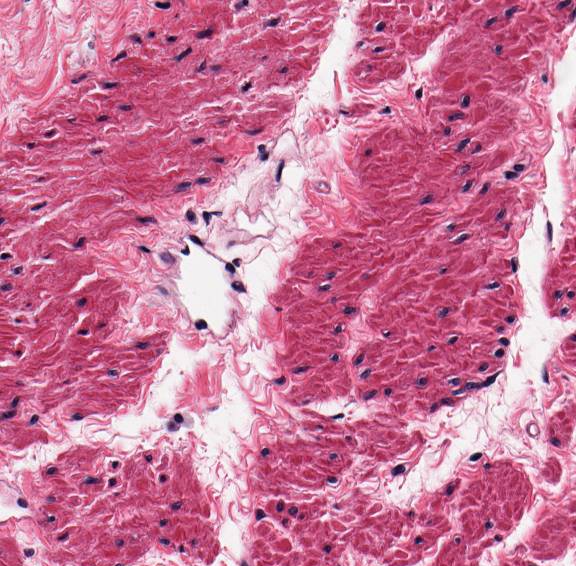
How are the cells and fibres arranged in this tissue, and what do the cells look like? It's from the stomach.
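Muscle bundles here head in different directions, some cut lengthwise, others across. Between them, the connective tissue holds wavy, pale pink collagen fibres and few cells. I find no epithelium anywhere, and no fat cells either.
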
